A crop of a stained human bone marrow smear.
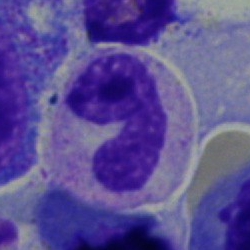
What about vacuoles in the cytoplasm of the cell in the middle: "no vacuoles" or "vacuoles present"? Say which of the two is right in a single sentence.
Vacuoles cannot be seen anywhere in its cytoplasm.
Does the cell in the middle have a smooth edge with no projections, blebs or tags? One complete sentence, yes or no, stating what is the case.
Yes, this cell's outline runs smooth, without projections.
